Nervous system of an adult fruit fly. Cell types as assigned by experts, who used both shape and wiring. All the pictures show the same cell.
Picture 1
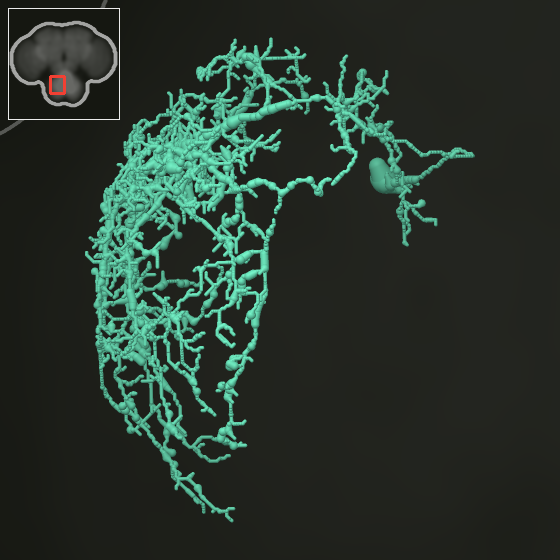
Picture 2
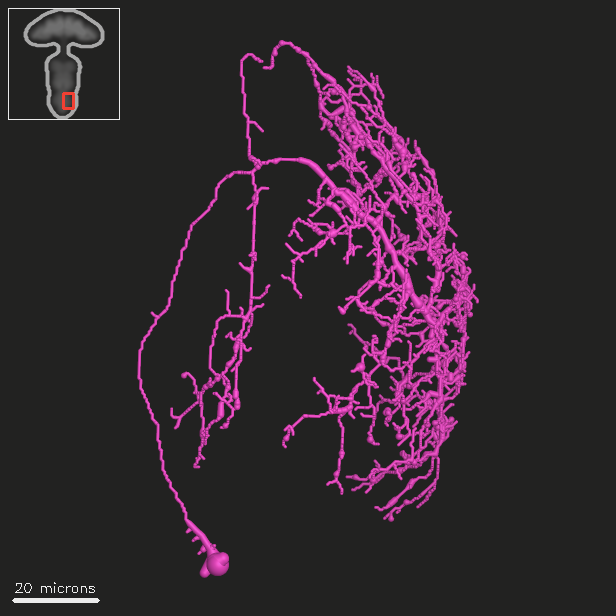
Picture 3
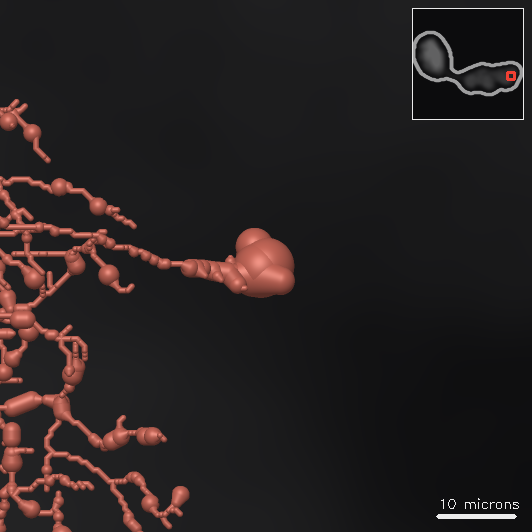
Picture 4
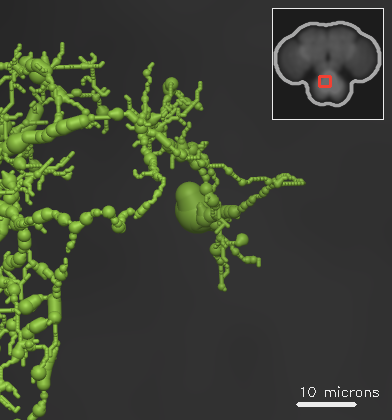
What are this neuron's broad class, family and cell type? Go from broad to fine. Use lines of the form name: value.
broad class: nerve-cord intrinsic neuron
family: hemilineage 03B
cell type: IN03B031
